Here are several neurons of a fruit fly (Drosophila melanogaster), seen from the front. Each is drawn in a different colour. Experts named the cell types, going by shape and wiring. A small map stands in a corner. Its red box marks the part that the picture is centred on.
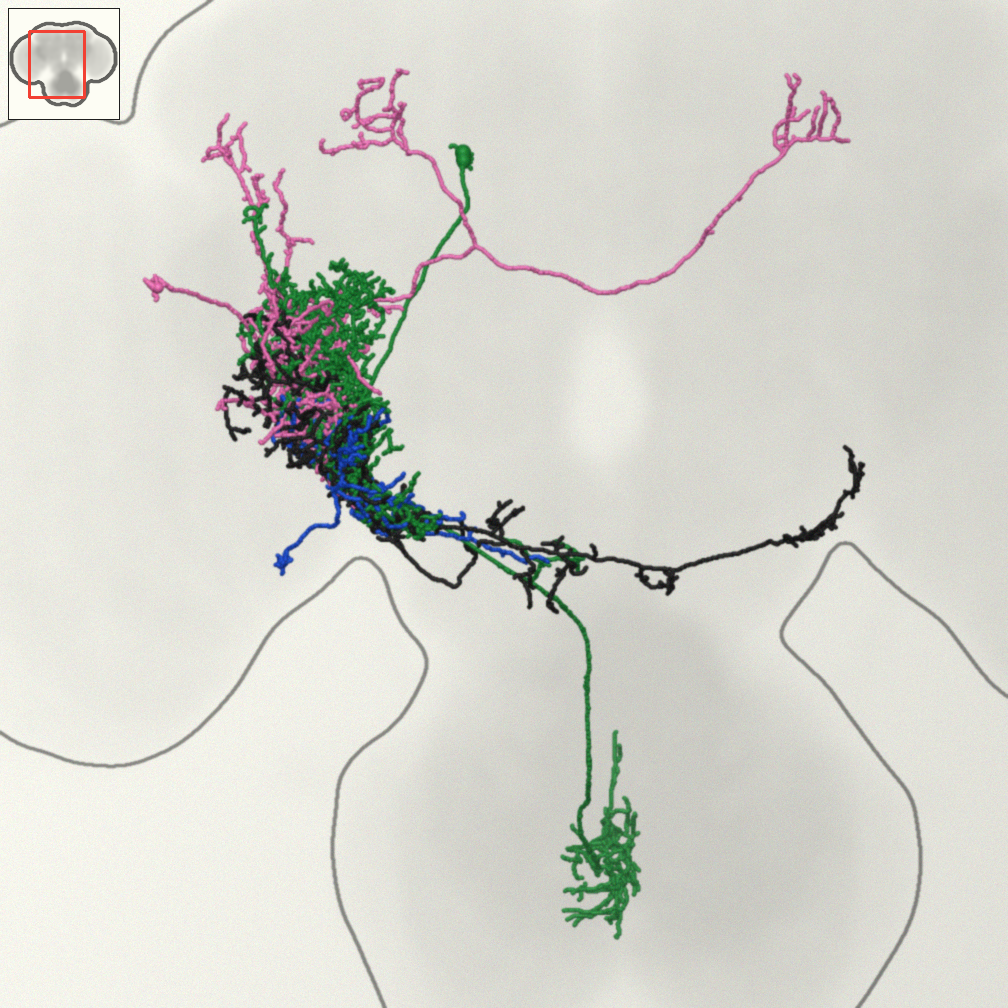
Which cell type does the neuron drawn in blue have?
CB3552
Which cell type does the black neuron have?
AVLP609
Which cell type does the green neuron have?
DNp55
